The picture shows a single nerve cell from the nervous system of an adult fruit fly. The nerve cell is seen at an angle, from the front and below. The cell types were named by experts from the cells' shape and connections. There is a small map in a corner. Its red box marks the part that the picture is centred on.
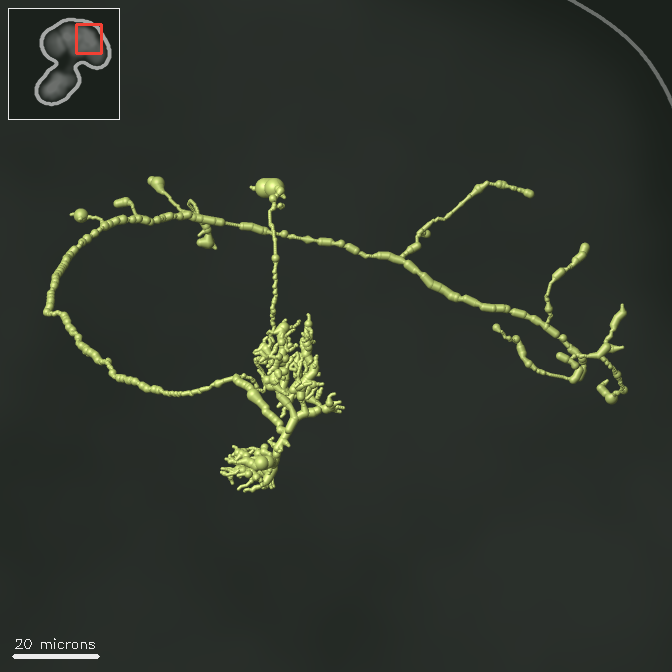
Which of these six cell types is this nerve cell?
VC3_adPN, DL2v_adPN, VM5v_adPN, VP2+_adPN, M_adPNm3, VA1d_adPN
VM5v_adPN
